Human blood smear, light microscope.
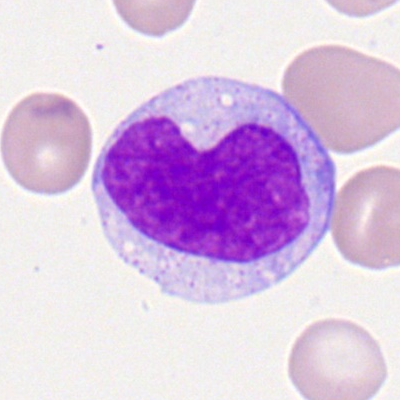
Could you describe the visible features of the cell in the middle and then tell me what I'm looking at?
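Look first at the nucleus: a single notch on its upper side gives it a kidney shape, and on the left it nearly reaches the cell edge. Right at that notch, a small clear vacuole sits in the cytoplasm. Fine pinkish-purple granules are scattered through the cytoplasm. So this cell is a monocyte.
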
